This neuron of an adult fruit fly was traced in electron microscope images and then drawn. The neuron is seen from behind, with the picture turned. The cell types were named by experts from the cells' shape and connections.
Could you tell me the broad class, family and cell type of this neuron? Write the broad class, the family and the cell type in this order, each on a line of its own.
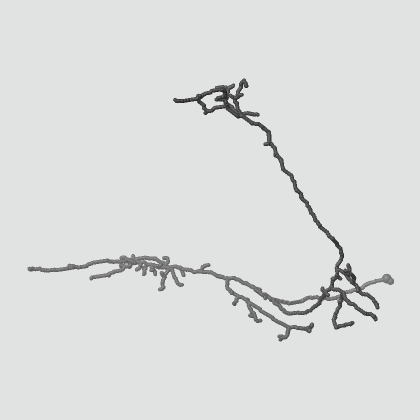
central-brain intrinsic neuron
hemilineage LALa1_posterior
WEDPN17_a1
